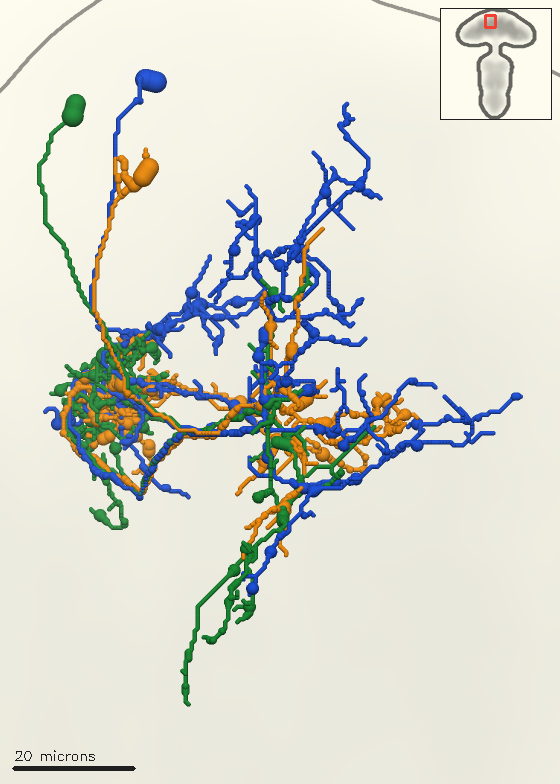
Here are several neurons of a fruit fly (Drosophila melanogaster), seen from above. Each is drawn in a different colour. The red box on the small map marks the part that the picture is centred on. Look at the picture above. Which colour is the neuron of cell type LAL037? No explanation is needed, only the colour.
green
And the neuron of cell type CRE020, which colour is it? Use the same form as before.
blue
